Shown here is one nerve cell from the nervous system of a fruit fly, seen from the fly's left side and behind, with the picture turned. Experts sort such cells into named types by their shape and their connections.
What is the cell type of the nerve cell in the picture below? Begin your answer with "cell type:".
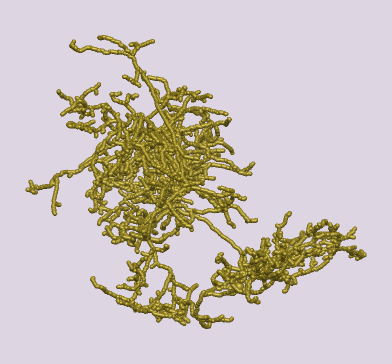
cell type: AVLP593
